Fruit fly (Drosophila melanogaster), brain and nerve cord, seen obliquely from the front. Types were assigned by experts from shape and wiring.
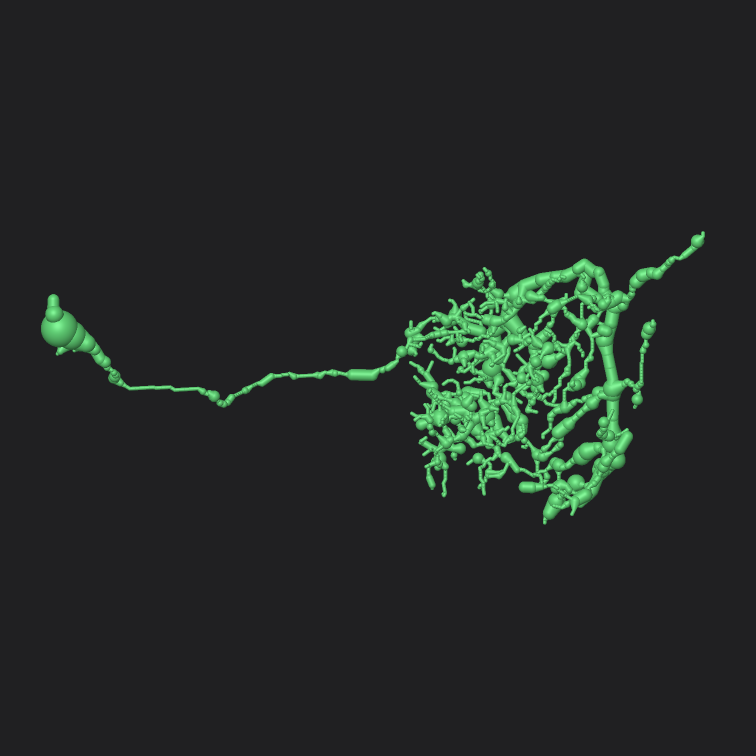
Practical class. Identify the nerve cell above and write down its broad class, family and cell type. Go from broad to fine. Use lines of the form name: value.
broad class: central-brain intrinsic neuron
family: hemilineage ALl1_dorsal
cell type: l2LN21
